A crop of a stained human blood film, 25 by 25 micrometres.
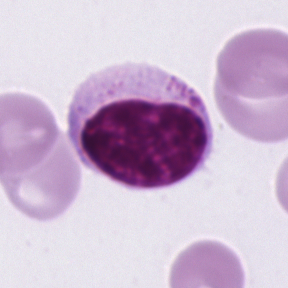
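Large granular lymphocyte. Its nucleus lies eccentrically, toward the lower part, with dark purple, coarsely clumped chromatin and paler patches among the clumps. The pale lilac cytoplasm forms a crescent, widest above the nucleus, with small purplish granules scattered through it, most noticeable toward the upper right. I make the cell about 13 by 11 micrometres and the nucleus about 11 by 8 micrometres, filling about 60% of the cell's area.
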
